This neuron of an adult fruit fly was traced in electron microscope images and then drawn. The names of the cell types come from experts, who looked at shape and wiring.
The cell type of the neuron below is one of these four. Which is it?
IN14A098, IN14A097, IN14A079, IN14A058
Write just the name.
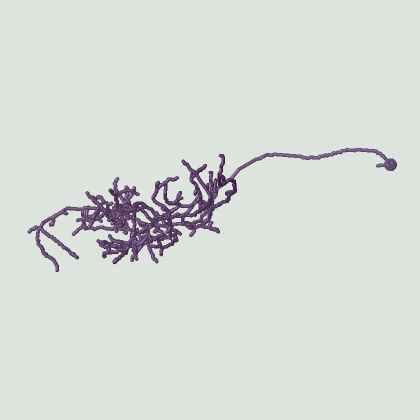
IN14A079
